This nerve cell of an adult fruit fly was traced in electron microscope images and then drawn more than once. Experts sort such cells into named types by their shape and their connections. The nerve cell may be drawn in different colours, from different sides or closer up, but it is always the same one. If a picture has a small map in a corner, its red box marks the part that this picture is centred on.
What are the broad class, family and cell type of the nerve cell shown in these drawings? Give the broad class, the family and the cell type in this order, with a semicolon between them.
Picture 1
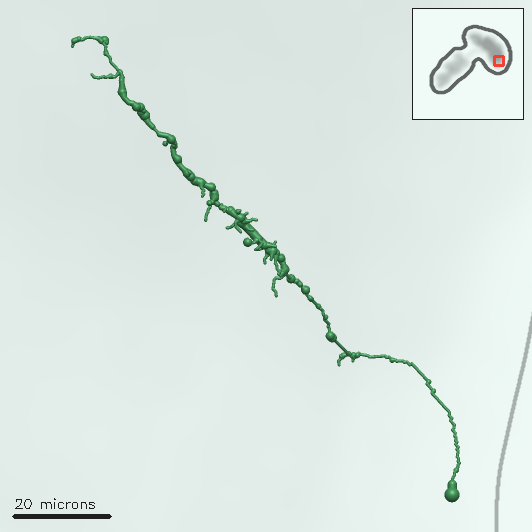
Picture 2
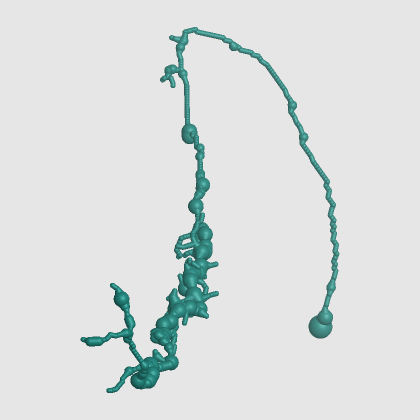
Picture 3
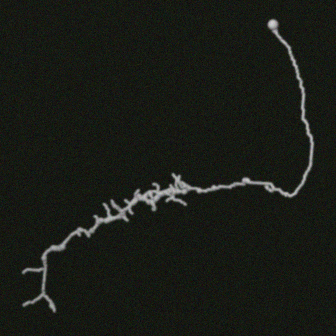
optic-lobe intrinsic neuron; Dm; Dm3c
